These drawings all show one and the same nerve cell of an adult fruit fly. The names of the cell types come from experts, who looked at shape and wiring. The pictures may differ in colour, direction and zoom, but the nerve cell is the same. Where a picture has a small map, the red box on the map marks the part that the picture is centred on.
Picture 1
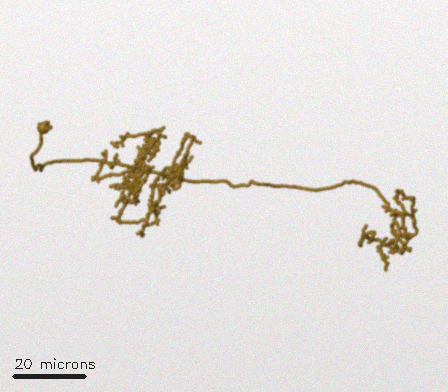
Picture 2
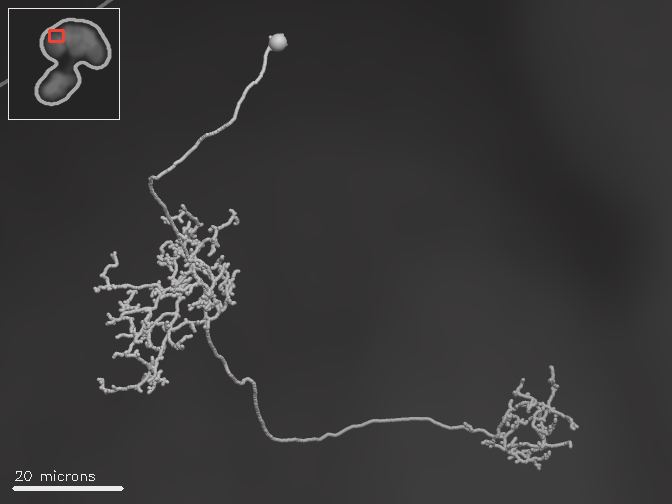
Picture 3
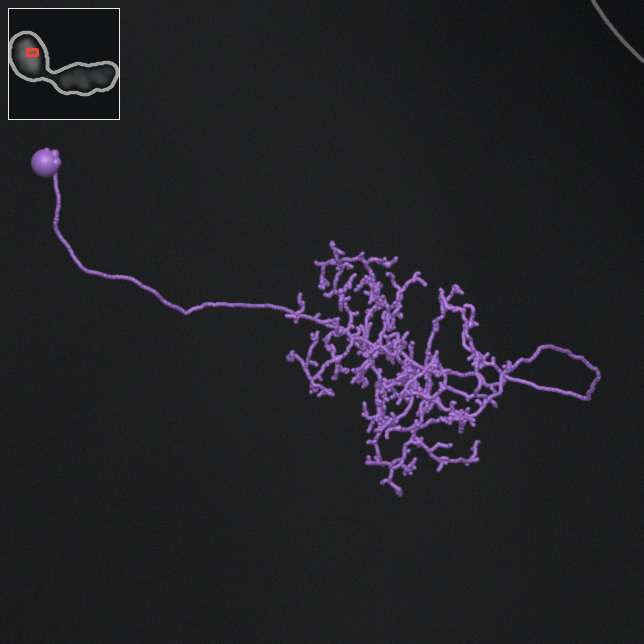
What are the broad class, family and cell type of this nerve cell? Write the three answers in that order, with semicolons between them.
optic-lobe intrinsic neuron; Tm; Tm40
